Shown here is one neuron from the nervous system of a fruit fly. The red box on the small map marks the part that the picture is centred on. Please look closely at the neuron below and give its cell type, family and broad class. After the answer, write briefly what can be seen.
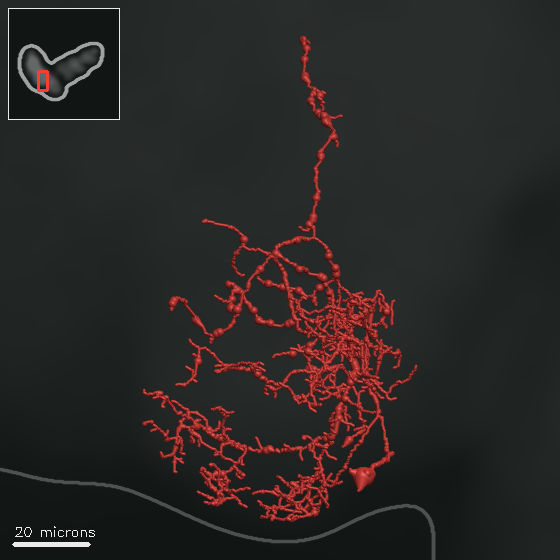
The cell type is AVLP137. Its family is hemilineage VLPl&p2_lateral. This is a central-brain intrinsic neuron. From top to bottom in the picture it spans about 130 microns. In this view it is taller than it is wide.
